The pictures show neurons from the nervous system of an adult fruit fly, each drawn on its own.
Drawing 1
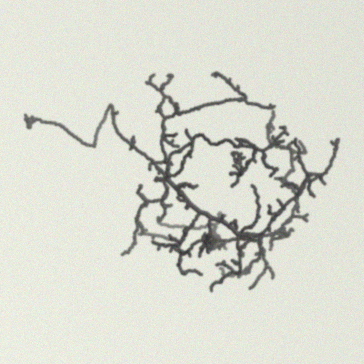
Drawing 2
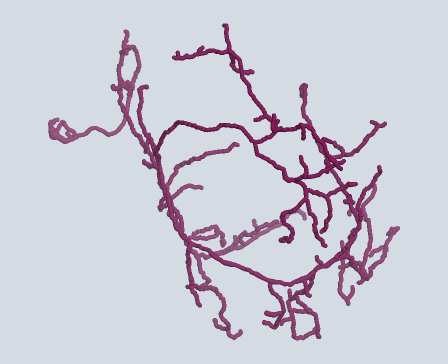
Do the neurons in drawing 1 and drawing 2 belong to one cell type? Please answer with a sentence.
They are of the same cell type.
